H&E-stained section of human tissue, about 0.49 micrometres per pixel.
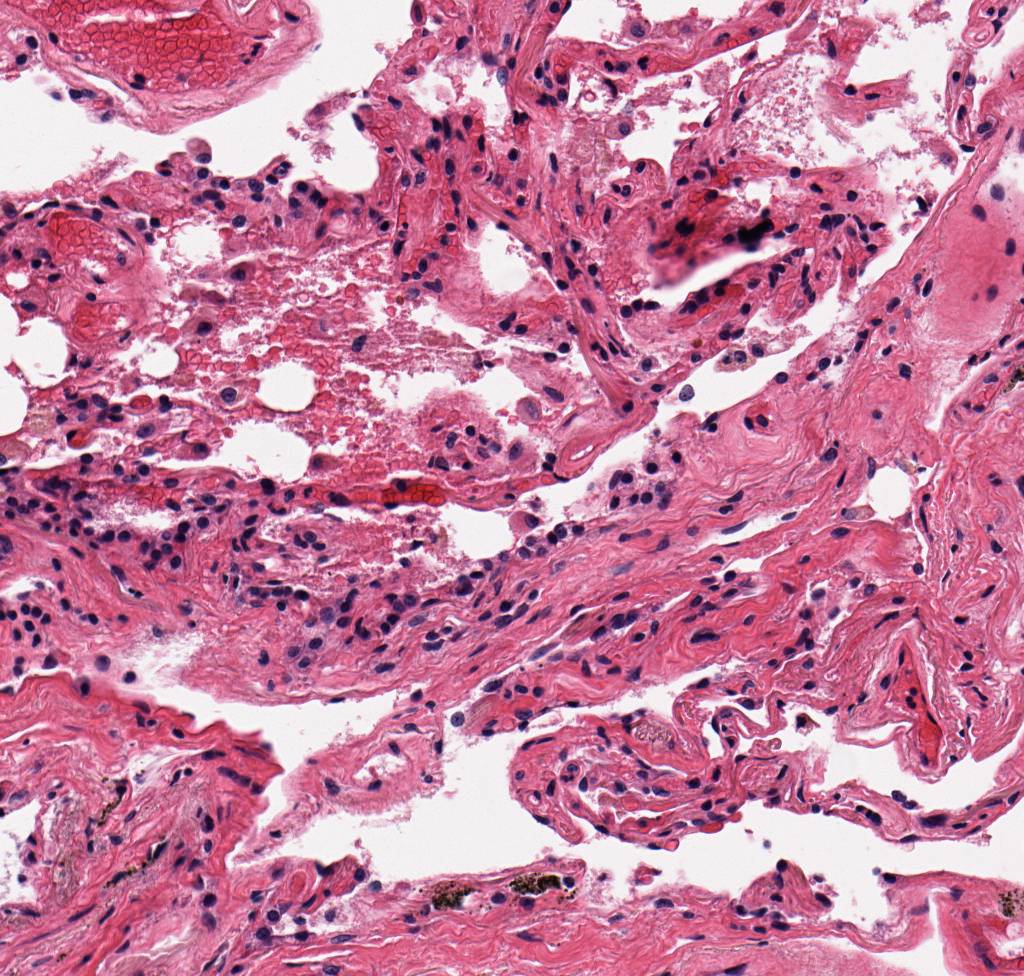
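Lung, H&E. Thin pink septa and fibrous bands form a meshwork around many irregular empty spaces. Wavy pink collagen fibres make up most of the tissue in the right and lower parts of the field. Clumps of brown-black granular pigment lie in the tissue along the bottom edge. At top left, a vessel lumen is tightly packed with red blood cells.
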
